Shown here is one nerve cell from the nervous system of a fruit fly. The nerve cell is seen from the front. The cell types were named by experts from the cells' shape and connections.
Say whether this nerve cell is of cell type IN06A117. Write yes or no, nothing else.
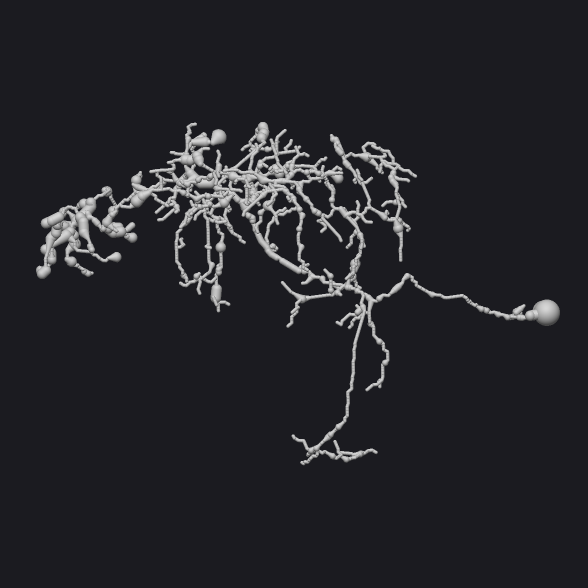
no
